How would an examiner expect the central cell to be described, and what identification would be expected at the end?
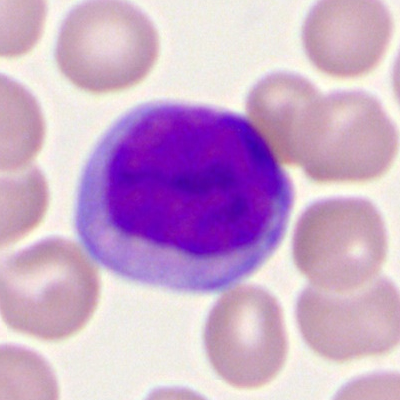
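Its nucleus is pushed off-centre toward the upper right, and the chromatin takes a deep purple stain. The cytoplasm is pale blue, with the rim widest on the lower left side. That one's a myeloblast.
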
